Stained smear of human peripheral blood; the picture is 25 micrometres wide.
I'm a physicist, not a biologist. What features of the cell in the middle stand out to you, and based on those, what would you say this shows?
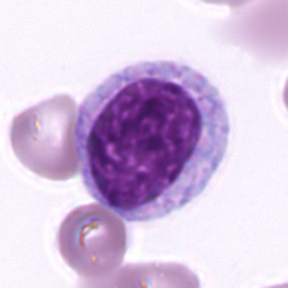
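So, the outline here is smooth, round to slightly oval. The nucleus is oval, with no indentation and no lobes, and it sits off-centre, leaving the widest rim of cytoplasm on the right. Its chromatin is dark purple and coarsely clumped, with paler gaps between the clumps. That's a myelocyte.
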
